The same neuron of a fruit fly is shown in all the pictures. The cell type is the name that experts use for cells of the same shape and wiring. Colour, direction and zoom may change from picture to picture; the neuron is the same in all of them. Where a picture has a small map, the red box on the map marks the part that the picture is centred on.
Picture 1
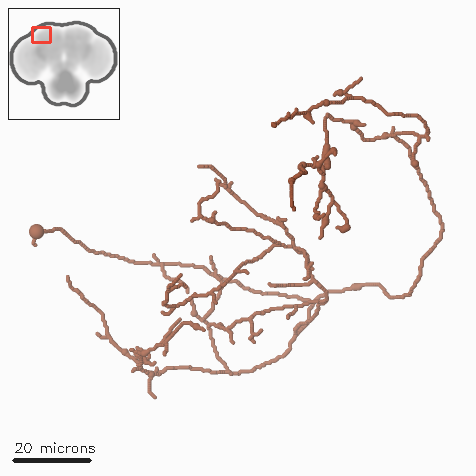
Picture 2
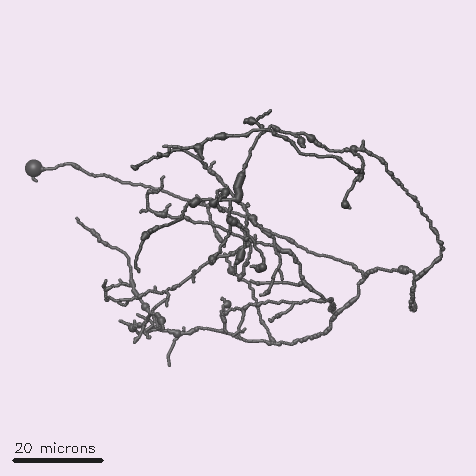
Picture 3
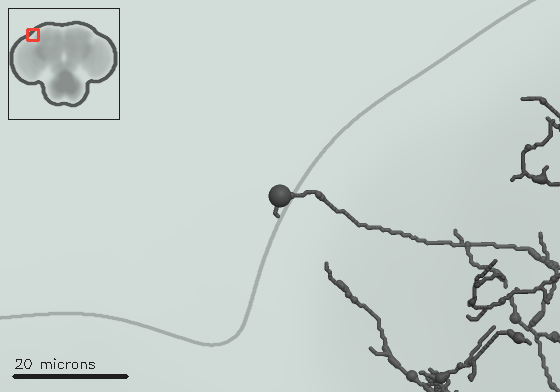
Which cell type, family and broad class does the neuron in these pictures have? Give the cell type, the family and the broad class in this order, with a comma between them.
LHPV5h4, hemilineage LHp3, central-brain intrinsic neuron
